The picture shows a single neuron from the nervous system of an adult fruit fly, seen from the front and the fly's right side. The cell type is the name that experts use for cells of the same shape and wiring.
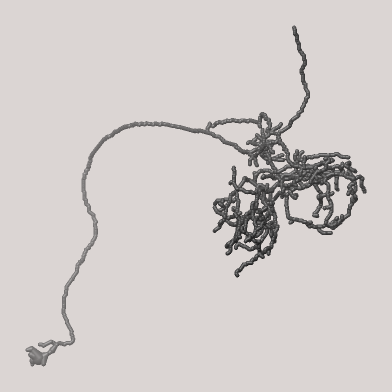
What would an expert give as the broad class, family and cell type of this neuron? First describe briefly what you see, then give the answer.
The picture shows dozens of branch ends. As drawn here it is about as wide as it is tall. It is a central-brain intrinsic neuron. The family is hemilineage LB5. It is of cell type PRW059.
